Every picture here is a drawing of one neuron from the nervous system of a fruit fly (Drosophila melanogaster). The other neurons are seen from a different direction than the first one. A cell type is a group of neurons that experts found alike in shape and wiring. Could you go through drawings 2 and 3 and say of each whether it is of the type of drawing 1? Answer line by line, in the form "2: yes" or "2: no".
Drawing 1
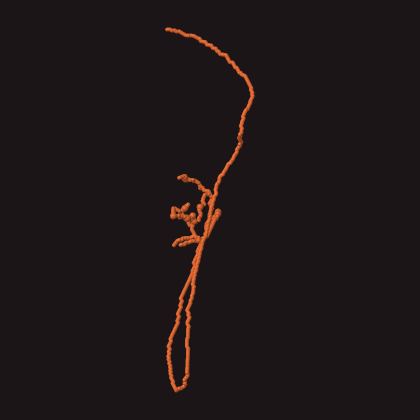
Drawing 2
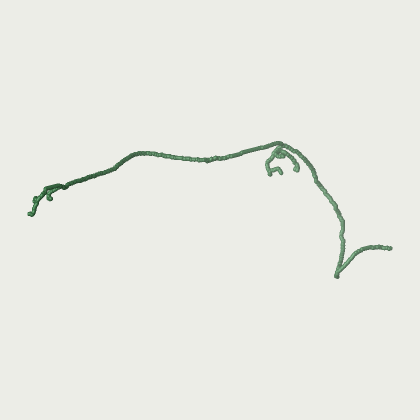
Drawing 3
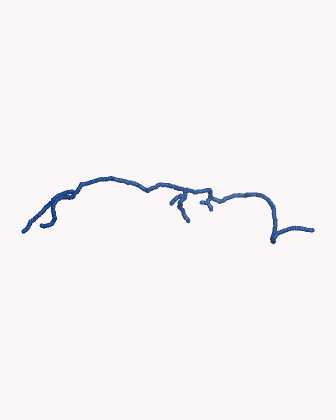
2: yes
3: no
